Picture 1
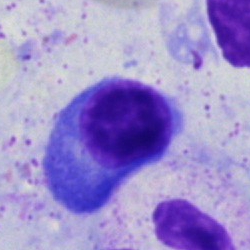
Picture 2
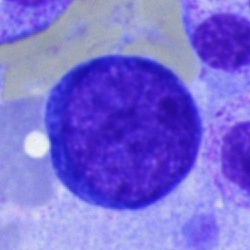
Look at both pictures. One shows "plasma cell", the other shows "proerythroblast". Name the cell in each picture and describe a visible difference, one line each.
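Picture 1 shows a plasma cell: The cytoplasm is abundant and deep blue.
Picture 2 shows a proerythroblast: The cytoplasm forms only a very thin rim around the nucleus.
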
